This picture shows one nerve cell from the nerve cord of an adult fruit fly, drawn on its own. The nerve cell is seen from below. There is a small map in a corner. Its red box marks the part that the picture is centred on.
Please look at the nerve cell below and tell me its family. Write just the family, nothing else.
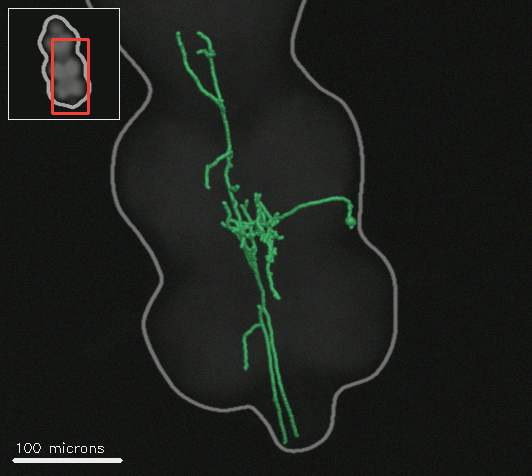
hemilineage 18B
